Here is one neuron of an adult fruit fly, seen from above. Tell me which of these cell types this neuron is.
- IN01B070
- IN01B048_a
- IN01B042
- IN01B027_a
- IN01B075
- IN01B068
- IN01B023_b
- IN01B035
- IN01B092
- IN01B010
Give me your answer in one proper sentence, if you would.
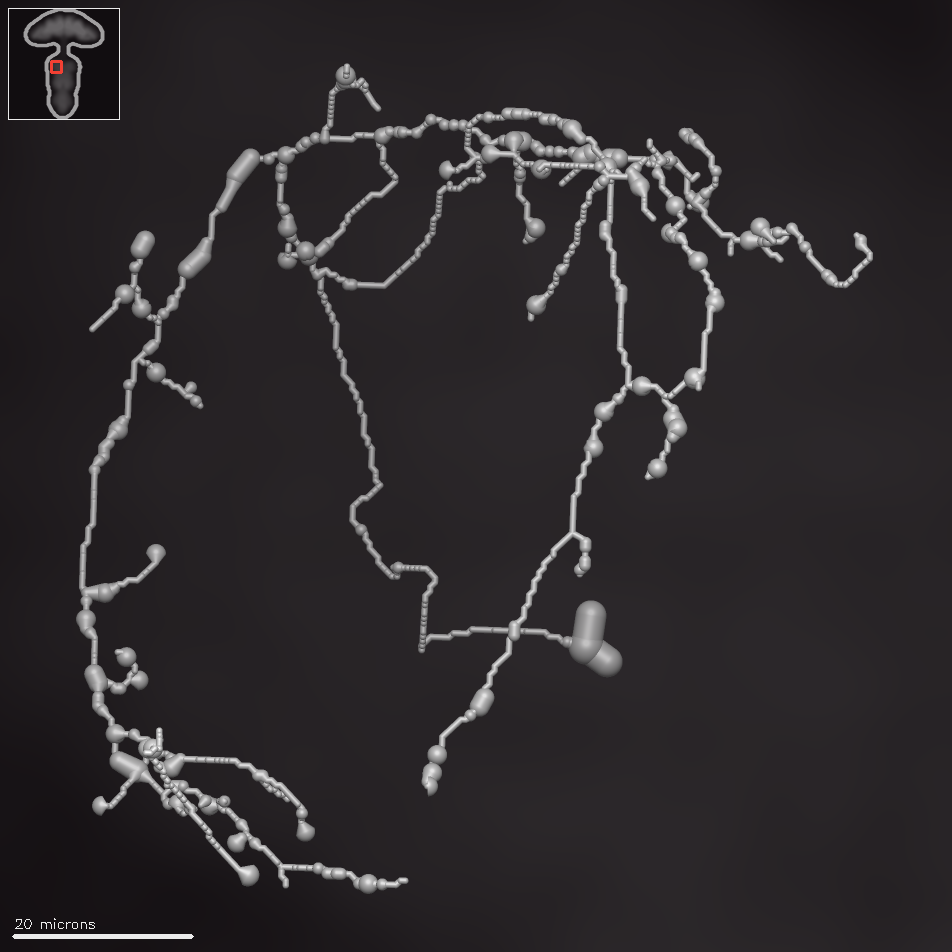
Included in the cell type IN01B035 is this neuron.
